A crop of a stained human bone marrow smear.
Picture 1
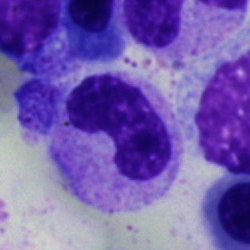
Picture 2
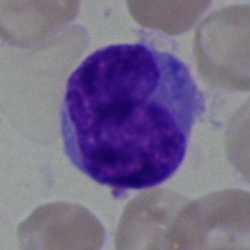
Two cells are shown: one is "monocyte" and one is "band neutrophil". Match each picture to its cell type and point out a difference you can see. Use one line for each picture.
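Picture 1 – band neutrophil. The cytoplasm is plentiful and pale lilac.
Picture 2 – monocyte. The nucleus fills most of the cell.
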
